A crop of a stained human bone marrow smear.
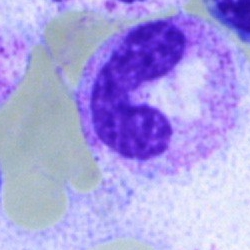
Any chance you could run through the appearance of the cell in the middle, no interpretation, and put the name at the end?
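Checked in order: the nucleus is curved into a C shape, its indentation facing right; the chromatin is dark purple and clumped; the cytoplasm contains fine pink-violet granules and is pale inside the curve of the nucleus. This is a band neutrophil.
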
